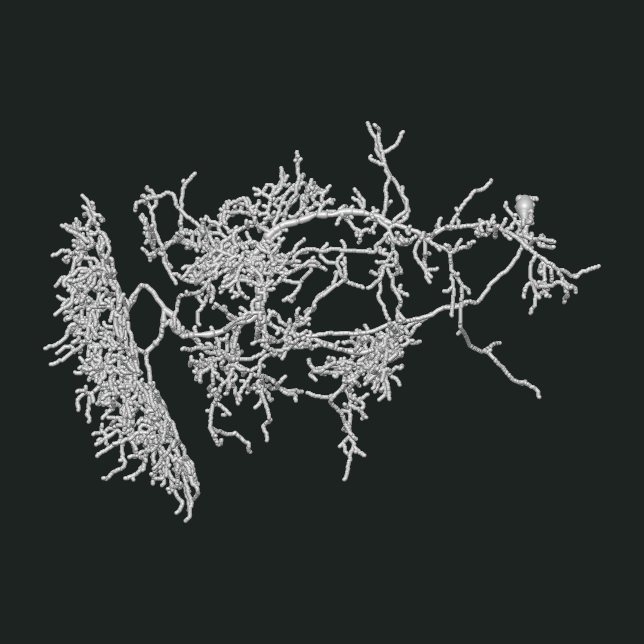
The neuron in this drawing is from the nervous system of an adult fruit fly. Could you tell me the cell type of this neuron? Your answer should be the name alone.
LT36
